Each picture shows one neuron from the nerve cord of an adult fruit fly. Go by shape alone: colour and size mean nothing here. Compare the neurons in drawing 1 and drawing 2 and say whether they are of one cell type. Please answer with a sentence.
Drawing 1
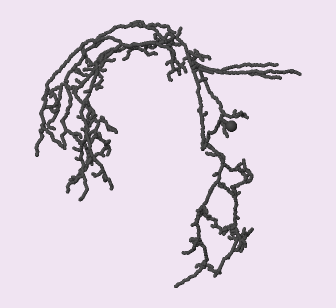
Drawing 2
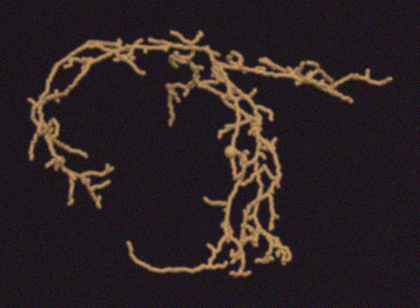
They are of the same cell type.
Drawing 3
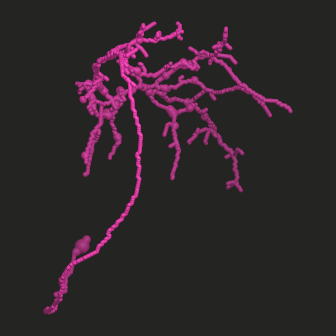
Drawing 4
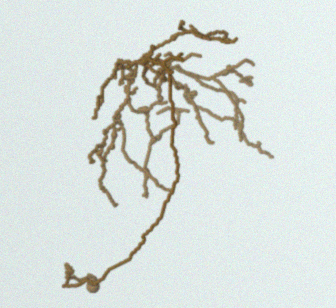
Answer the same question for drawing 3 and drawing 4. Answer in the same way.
They are of the same cell type.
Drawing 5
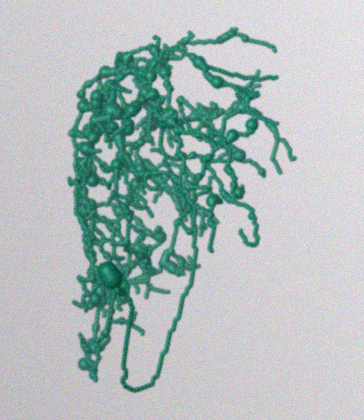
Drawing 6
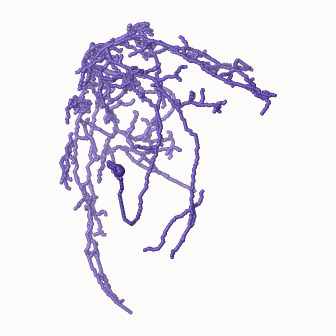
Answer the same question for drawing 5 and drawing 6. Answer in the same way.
They are of the same cell type.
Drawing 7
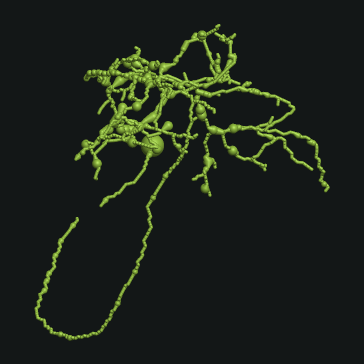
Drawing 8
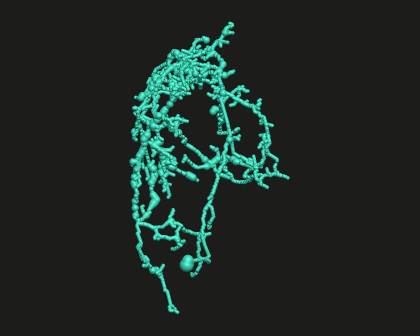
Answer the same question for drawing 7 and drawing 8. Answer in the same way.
They are of the same cell type.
